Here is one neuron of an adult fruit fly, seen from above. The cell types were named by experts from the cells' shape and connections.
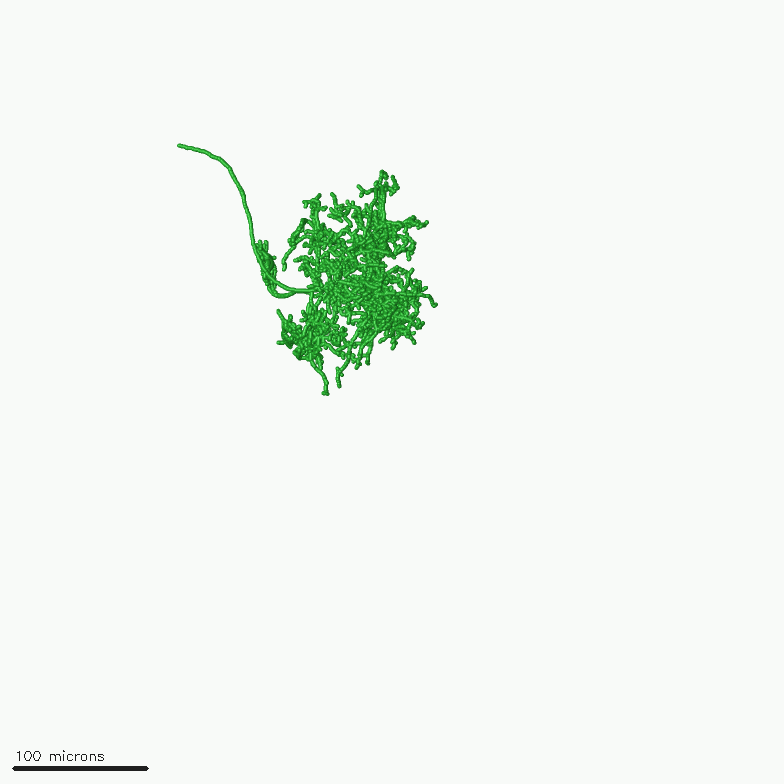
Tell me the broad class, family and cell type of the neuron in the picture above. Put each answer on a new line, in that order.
motor neuron of the nerve cord
hemilineage 16B
tp2 MN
